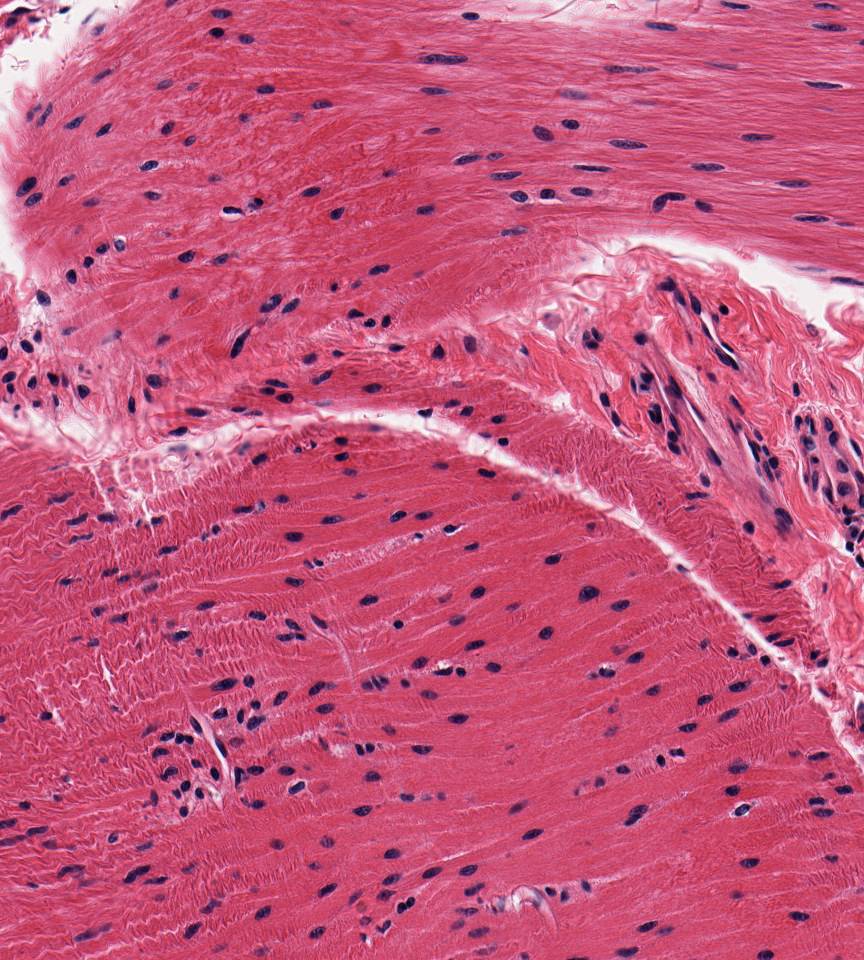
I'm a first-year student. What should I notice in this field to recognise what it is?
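Shown here is smooth muscle: pink-staining fibres grouped in bundles running in different directions. In the upper part they run roughly horizontally. Dark blue, elongated to oval nuclei lie singly among the fibres, not crowded at their edges.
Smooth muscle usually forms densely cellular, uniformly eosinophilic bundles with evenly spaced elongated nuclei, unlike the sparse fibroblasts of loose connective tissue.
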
